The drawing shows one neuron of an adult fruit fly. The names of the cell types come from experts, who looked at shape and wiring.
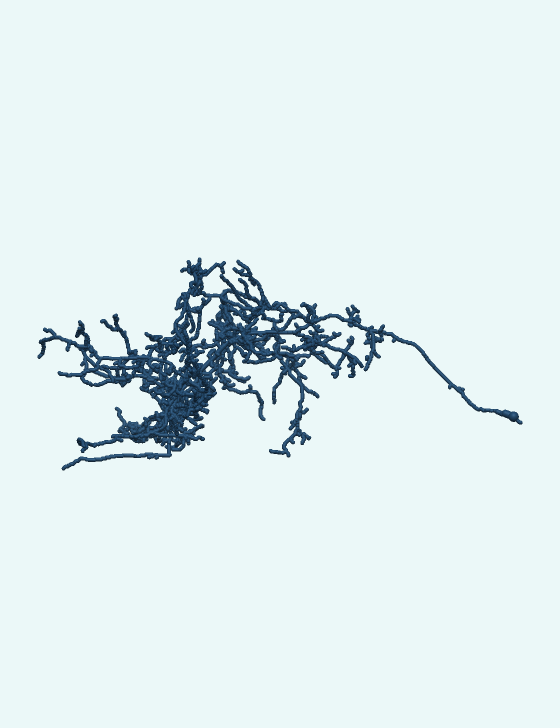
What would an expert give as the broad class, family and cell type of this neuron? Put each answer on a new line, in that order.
nerve-cord intrinsic neuron
hemilineage 03B
IN03B034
